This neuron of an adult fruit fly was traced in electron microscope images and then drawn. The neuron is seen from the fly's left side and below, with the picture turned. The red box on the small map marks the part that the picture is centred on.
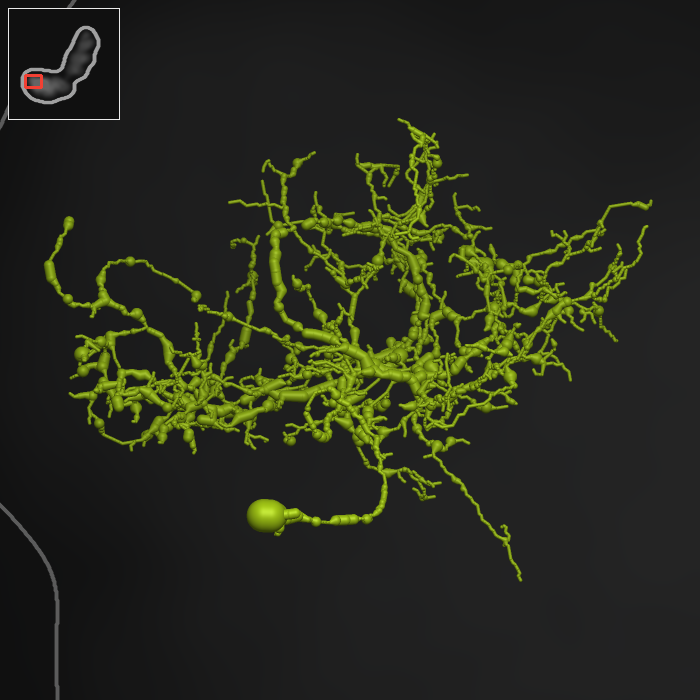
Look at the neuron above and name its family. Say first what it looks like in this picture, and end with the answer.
Its cell body lies at the bottom of the picture. More than a hundred branch ends can be seen. Its broad class is central-brain intrinsic neuron. The family is LHAV.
